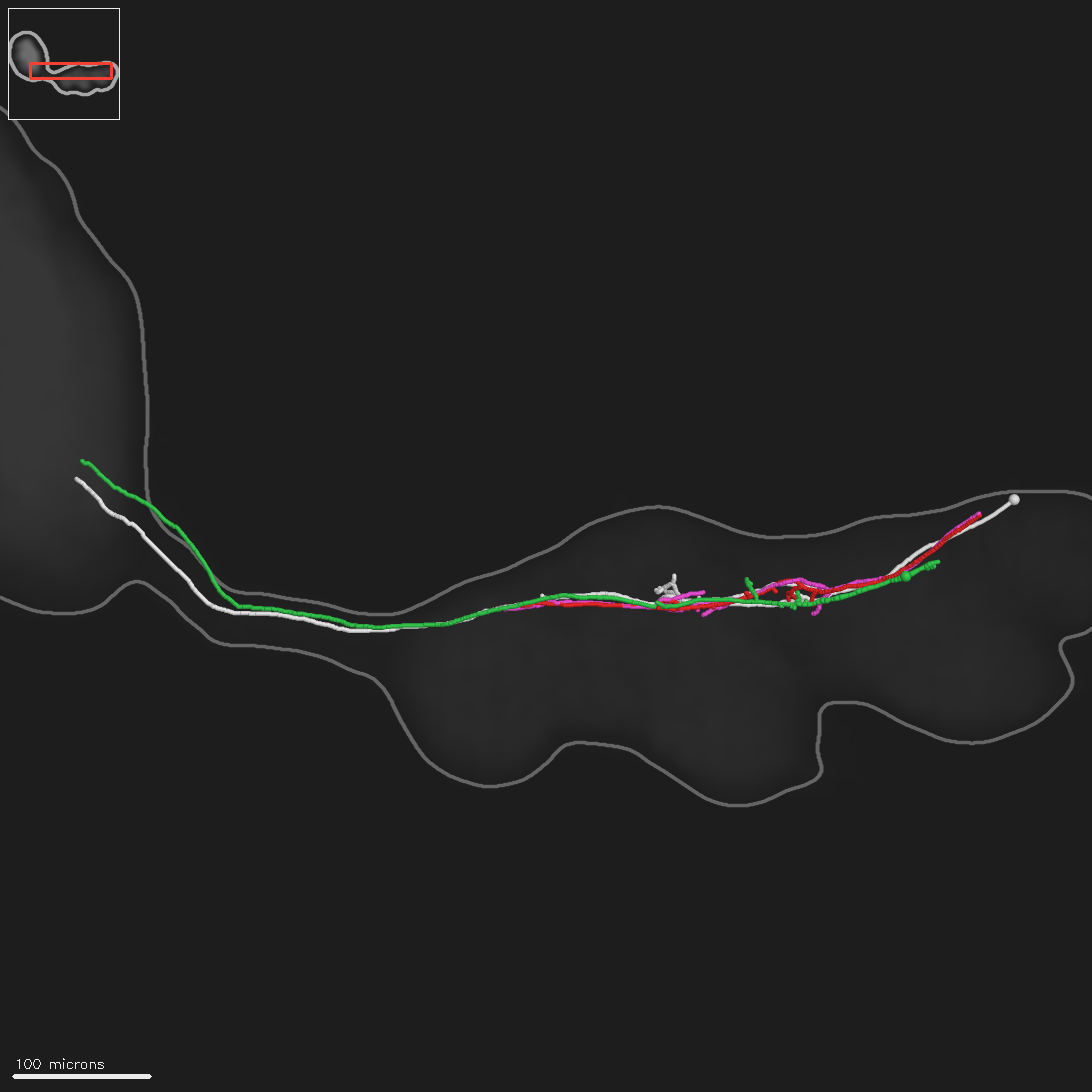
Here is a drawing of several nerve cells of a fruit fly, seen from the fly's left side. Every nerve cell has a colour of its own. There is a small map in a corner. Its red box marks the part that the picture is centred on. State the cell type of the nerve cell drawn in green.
SApp08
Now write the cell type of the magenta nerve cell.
SNpp20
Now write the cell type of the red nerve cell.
SApp05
